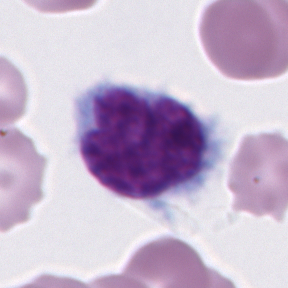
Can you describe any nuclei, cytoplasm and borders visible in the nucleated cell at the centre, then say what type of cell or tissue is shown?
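Fine hair-like projections fringe the edge, clearest on the right. Nucleus: shallow notch in upper edge; no distinct nucleoli. Cytoplasm: no coarse granules. Hairy cell.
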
